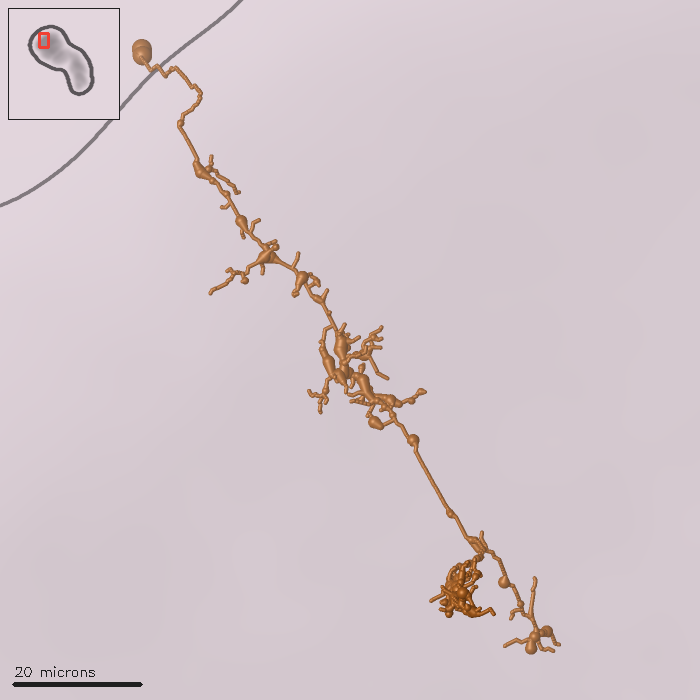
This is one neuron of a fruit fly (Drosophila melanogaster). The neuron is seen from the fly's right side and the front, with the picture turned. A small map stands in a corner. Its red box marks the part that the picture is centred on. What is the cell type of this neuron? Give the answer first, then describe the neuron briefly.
It is of cell type TmY5a. It is an optic-lobe intrinsic neuron. From top to bottom in the picture it spans about 95 microns. The picture shows dozens of branch ends.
